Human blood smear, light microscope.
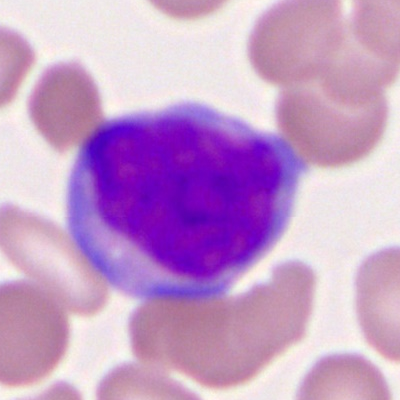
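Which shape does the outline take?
Roughly round, smooth-edged.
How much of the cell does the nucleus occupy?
Most of it, as a single unlobed mass.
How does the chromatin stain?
Deep purple, with small paler specks scattered through.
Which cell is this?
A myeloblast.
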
